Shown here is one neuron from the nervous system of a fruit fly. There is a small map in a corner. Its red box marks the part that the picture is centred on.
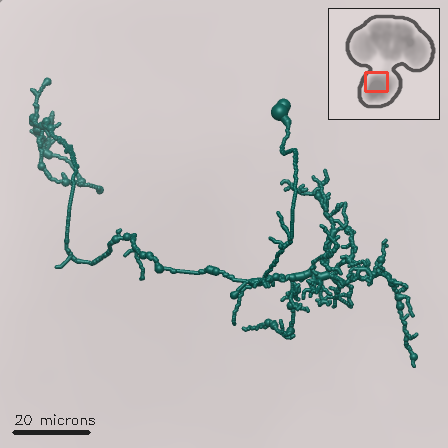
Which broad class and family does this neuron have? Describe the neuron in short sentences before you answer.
The cell body can be seen at the top of the picture. From left to right in the picture it spans about 100 microns. The picture shows dozens of branch ends. This is a nerve-cord intrinsic neuron. Its family is hemilineage 19B.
